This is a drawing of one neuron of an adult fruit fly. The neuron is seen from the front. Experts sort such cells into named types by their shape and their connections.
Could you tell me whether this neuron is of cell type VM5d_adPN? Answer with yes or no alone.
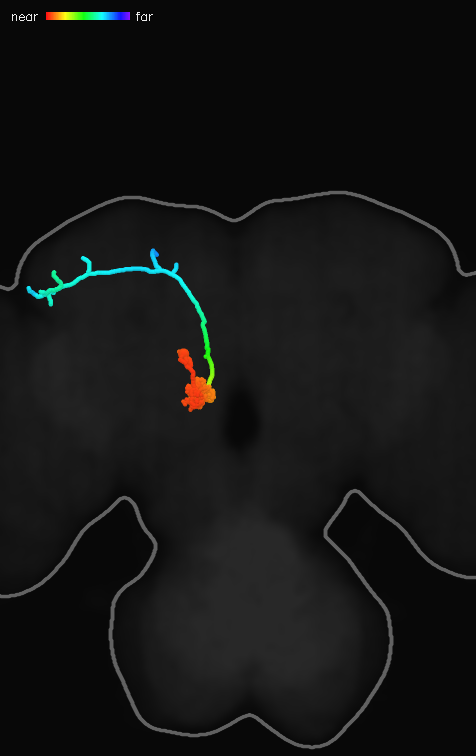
yes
